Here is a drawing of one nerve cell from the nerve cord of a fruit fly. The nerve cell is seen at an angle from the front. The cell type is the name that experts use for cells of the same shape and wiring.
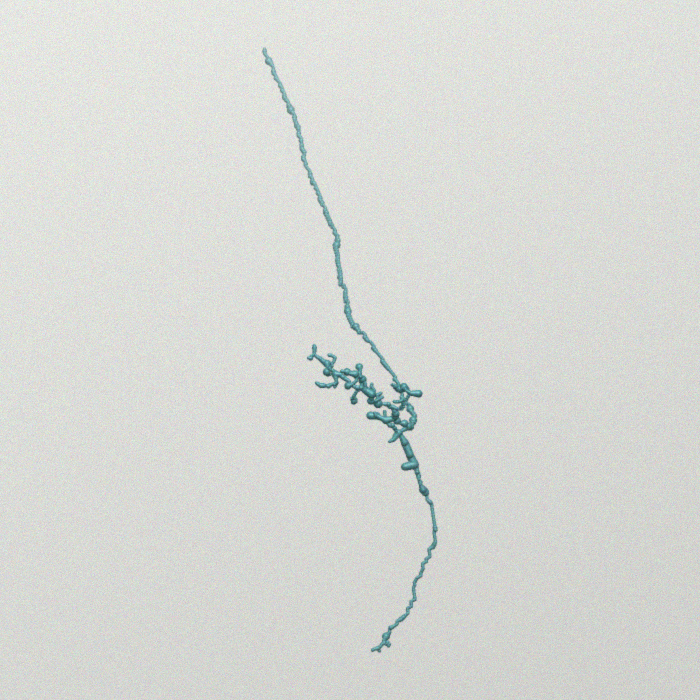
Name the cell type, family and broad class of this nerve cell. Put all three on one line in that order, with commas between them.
SNta03, class mechanosensory tactile, sensory neuron entering the nerve cord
